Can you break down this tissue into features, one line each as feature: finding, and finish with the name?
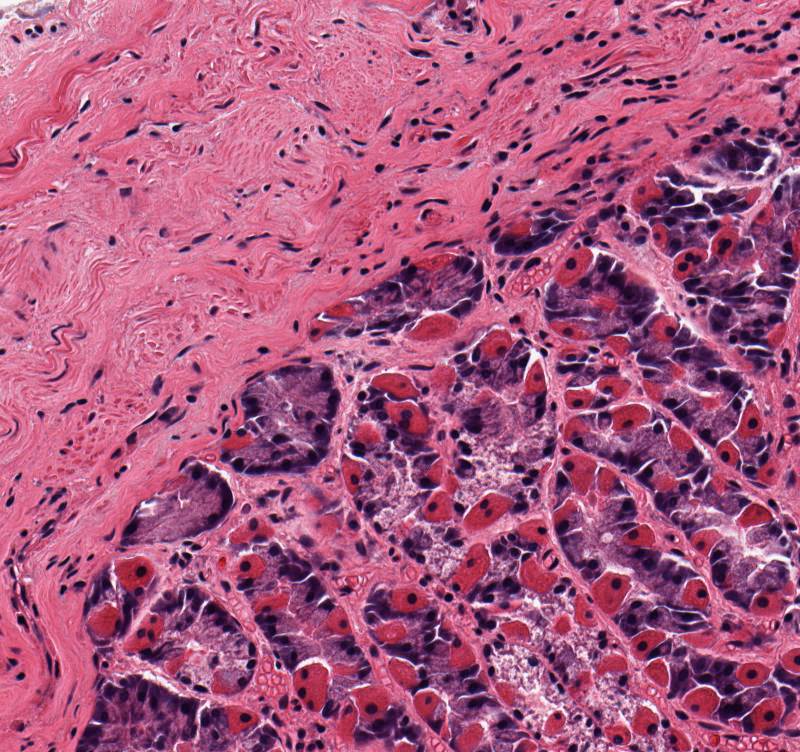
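Layout: glands lower right, dense pink fibrous tissue upper left, diagonal border
Parietal cells: large, rounded, bright pink cytoplasm, single round central dark nucleus
Most gland cells: purple basophilic cytoplasm, basal dark nuclei, consistent with chief cells
Packing: close clusters, thin pink connective tissue between
Name: stomach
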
